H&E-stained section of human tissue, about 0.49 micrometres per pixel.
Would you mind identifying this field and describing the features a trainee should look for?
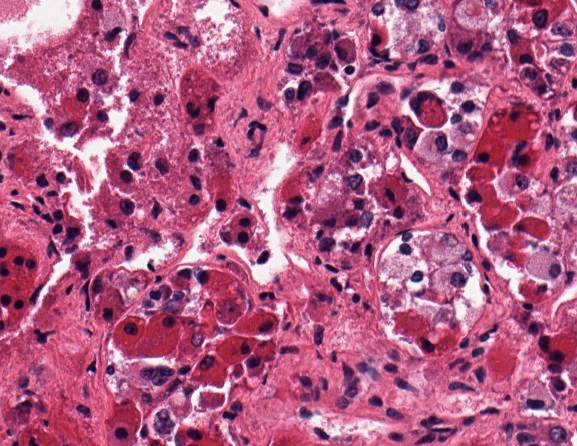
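That's mainly the pars distalis of the pituitary you've got there. The large polygonal cells sit in rounded nests, pink fibrous stroma between them across the field.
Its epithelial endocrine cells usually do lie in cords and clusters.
The mix settles it: many big cells have dense, deeply red cytoplasm, clearest lower left and right, and others are pale and finely vacuolated, as in the rounded nest at centre right.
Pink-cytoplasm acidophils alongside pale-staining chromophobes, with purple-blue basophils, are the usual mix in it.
The stroma between the nests holds lots of small, dark, elongated nuclei.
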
